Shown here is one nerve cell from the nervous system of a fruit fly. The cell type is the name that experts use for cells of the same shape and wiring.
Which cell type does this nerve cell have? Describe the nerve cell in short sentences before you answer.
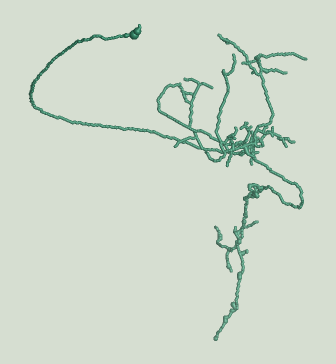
The cell body is at the top of the picture. Dozens of branch ends can be seen. This is a central-brain intrinsic neuron. Its cell type is WED033.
